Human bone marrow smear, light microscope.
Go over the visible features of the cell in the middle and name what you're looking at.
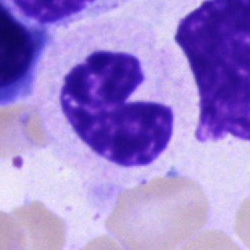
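See the deep notch cut into the right side of the nucleus? The chromatin's dark purple and clumped, with paler patches in between. The cytoplasm only has fine, faint granules, and the outline's roughly round. So this one's a band neutrophil.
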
